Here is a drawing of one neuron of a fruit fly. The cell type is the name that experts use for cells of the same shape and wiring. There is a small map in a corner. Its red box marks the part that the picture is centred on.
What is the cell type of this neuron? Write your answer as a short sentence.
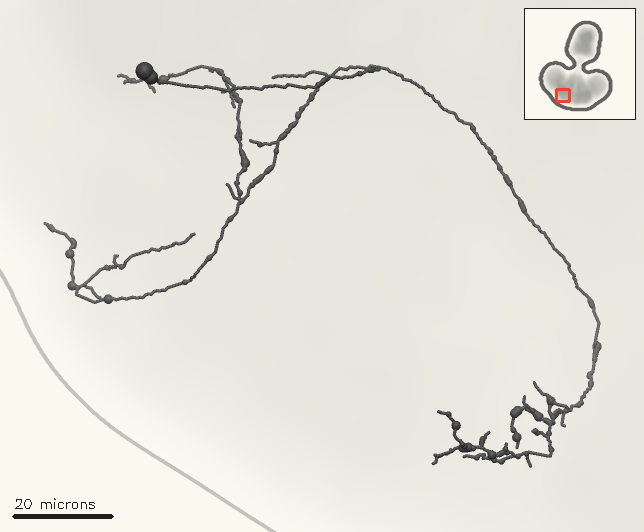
The cell type is LHPV5a3.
